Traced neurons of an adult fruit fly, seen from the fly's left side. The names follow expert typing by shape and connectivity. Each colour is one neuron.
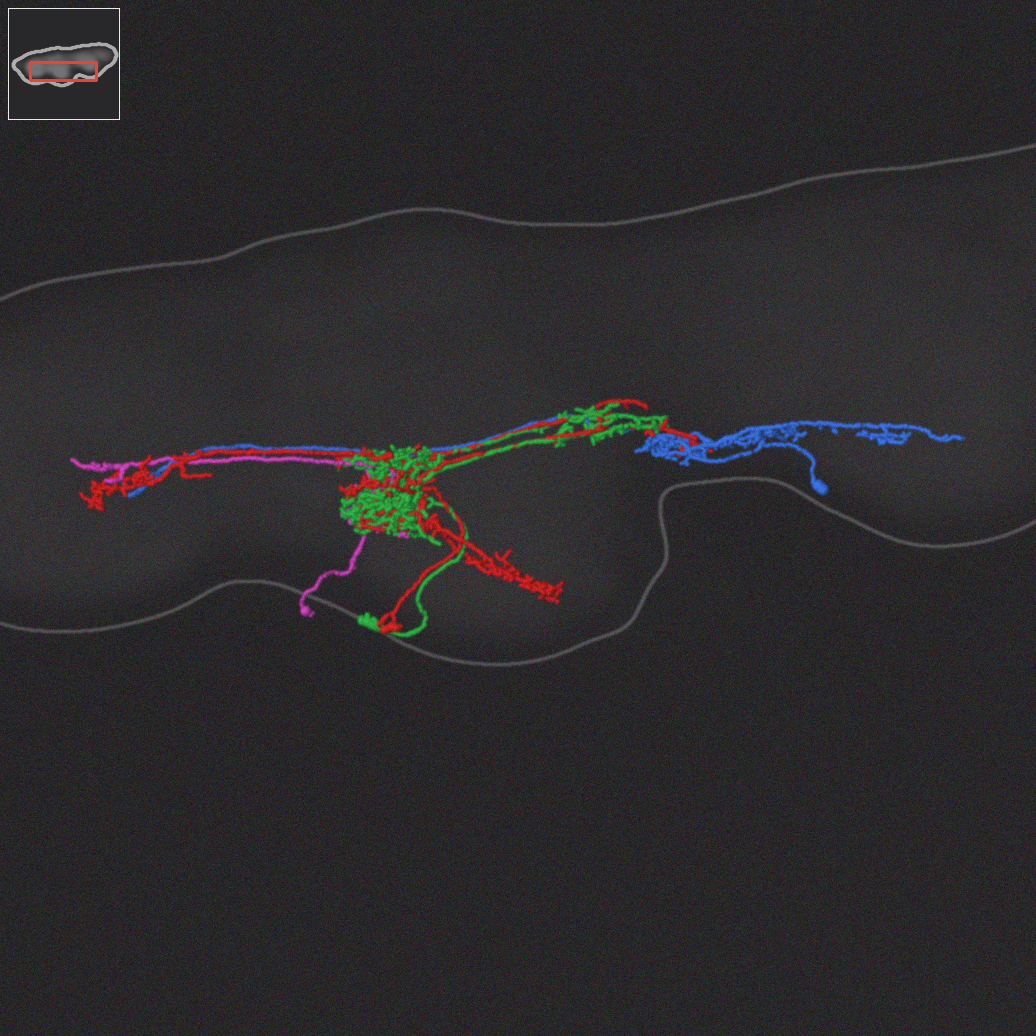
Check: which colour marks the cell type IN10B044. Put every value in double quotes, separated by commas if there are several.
"magenta"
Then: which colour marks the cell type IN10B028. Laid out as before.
"blue"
